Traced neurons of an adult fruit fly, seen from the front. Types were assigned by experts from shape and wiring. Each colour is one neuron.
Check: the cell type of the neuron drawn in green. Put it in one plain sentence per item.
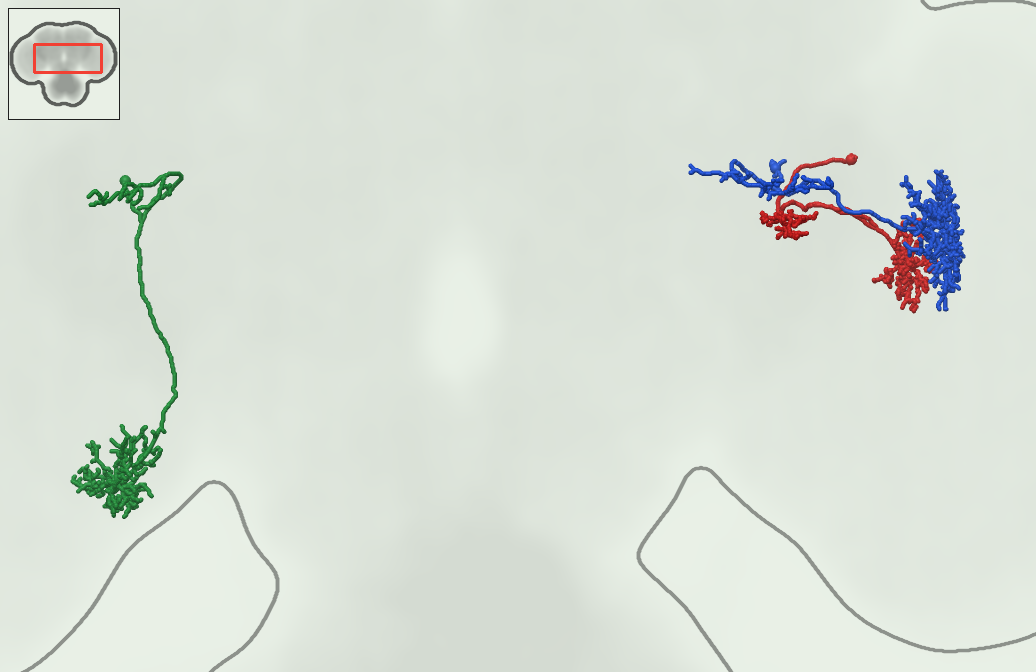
The cell type is LC21.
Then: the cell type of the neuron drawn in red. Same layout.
The cell type is LC18.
